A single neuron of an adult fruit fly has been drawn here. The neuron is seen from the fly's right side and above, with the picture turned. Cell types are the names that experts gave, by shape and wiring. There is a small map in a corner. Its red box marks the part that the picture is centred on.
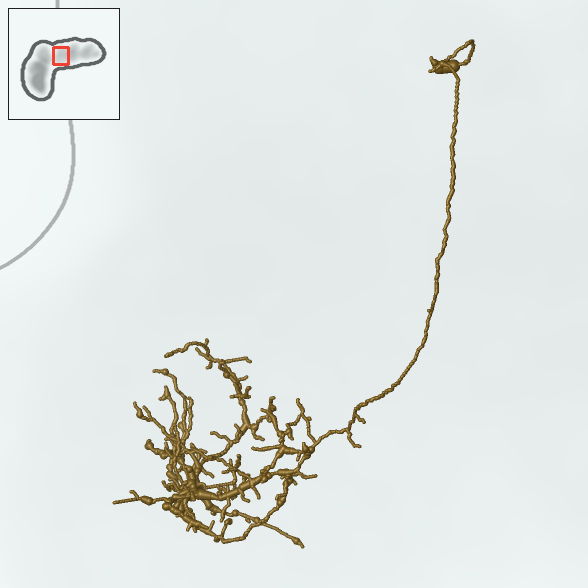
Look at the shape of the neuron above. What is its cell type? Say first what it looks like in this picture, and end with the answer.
Dozens of branch ends can be seen. In this view it is taller than it is wide. Its broad class is nerve-cord intrinsic neuron. The cell type is IN12B026.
